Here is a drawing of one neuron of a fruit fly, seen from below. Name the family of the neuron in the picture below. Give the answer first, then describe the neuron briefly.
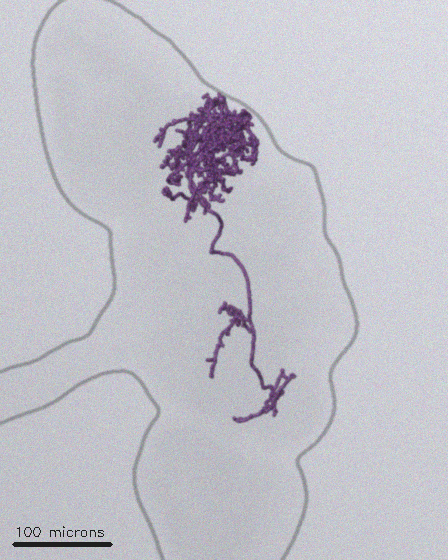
Its family is hemilineage VLPd1. This is a central-brain intrinsic neuron. It is in the brain and does not reach the nerve cord. The cell body is at the top of the picture. From top to bottom in the picture it spans about 350 microns.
